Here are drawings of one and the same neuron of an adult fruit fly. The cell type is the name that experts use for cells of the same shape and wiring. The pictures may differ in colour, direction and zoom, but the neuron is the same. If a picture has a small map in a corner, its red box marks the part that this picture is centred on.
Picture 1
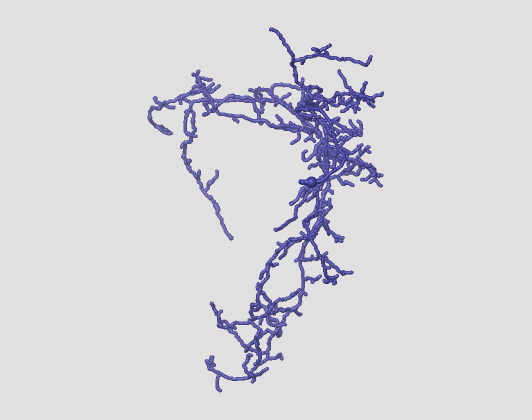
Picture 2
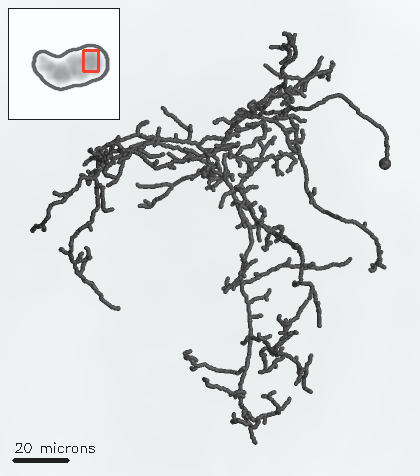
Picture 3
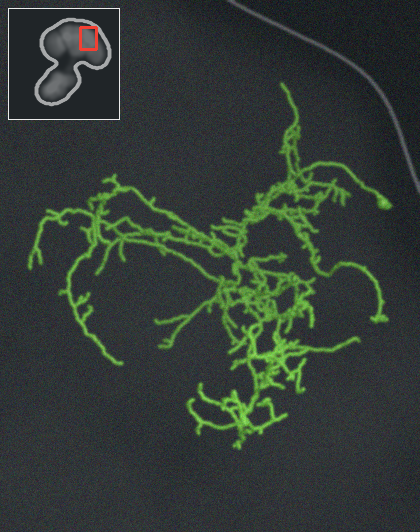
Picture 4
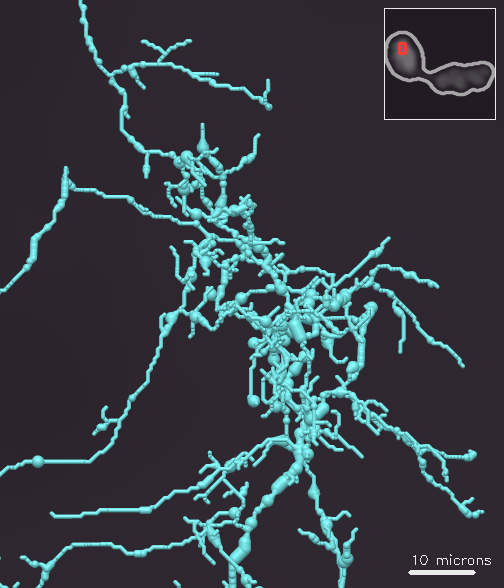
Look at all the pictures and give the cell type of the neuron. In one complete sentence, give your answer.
Under the cell type AVLP038 falls this neuron.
